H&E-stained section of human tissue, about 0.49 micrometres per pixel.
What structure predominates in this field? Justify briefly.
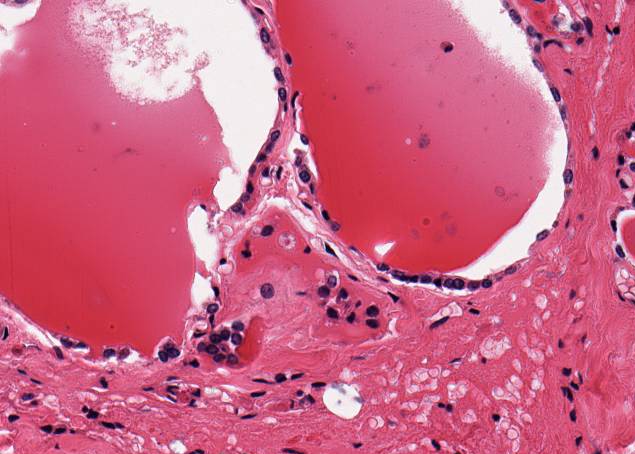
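Thyroid follicle is the answer. First, two large rounded spaces lie side by side across the upper two-thirds. Second, their lining is a single layer of flattened cells.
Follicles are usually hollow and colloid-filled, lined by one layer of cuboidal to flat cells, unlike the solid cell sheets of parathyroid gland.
Third, the left space's pink material holds a pale, bubbly area near its top.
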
